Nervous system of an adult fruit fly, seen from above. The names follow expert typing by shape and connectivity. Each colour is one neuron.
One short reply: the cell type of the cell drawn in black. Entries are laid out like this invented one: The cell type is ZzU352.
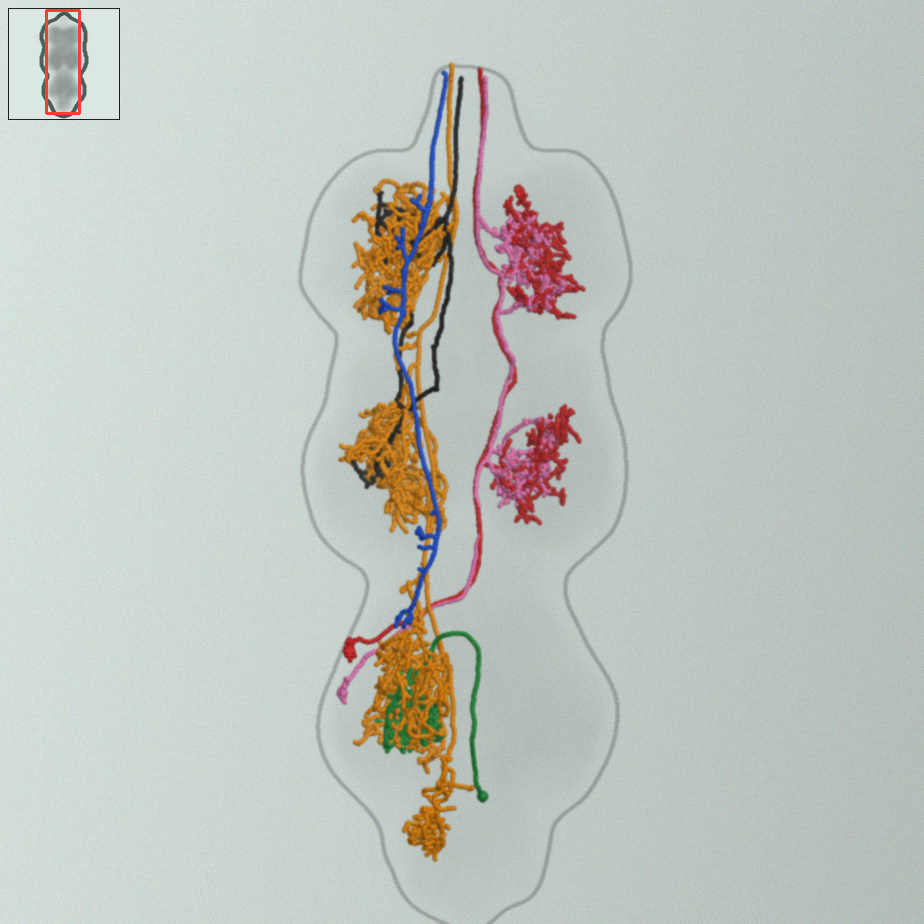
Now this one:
The cell type is DNg63.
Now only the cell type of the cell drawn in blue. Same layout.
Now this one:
The cell type is DNp15.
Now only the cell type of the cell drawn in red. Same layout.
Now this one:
The cell type is AN09B011.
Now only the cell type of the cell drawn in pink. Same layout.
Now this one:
The cell type is AN09B060.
